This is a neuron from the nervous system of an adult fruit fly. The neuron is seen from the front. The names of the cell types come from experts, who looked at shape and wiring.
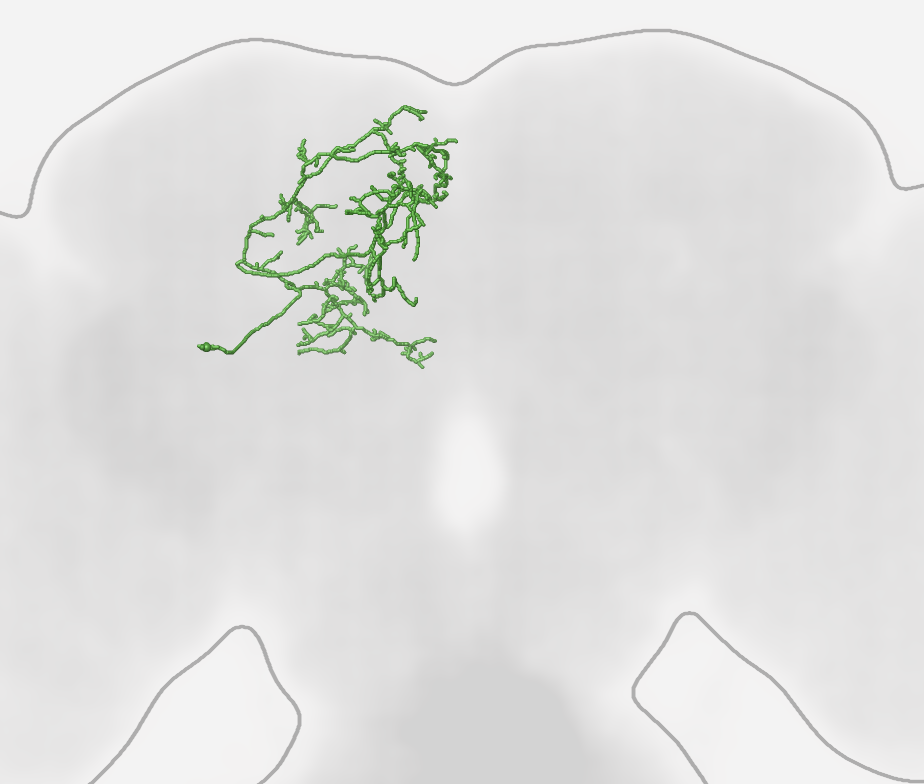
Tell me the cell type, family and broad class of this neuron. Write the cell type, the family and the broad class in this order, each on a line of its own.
ICL010m
hemilineage CREl1
central-brain intrinsic neuron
